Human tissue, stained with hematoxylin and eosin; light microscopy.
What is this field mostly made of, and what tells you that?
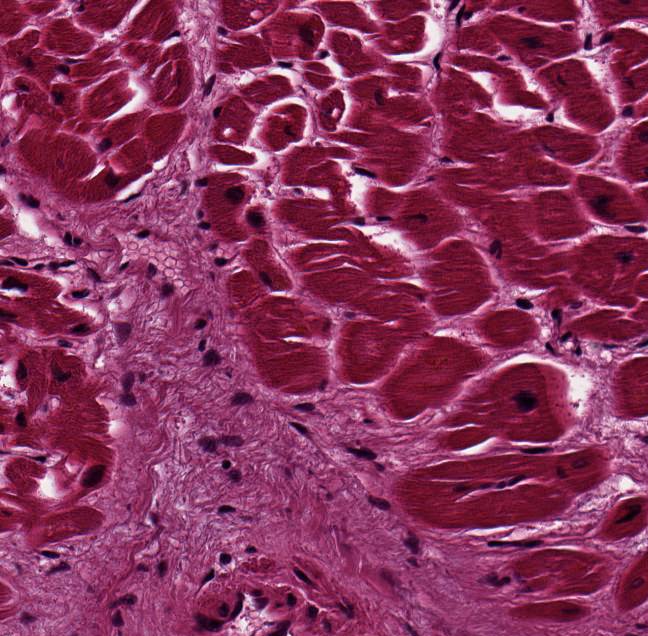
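That's myocardium. The muscle bundles, cut mostly across or obliquely, fill the upper part and right side, and their deeply eosinophilic, dark red cytoplasm decides it.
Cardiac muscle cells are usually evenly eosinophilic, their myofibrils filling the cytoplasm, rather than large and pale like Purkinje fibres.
Between the bundles a broad band of pale pink, wavy fibrous connective tissue runs from upper centre-left down to bottom centre, with small, dark, elongated nuclei scattered in it.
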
